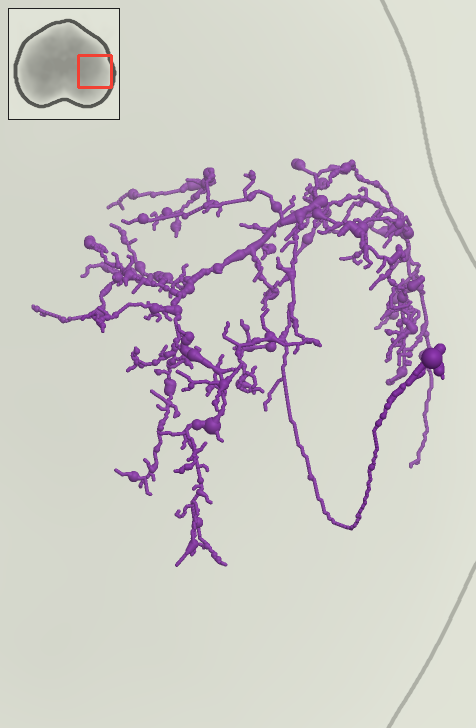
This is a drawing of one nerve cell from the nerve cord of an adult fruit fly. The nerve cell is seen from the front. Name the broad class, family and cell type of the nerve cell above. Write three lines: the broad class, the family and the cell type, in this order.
nerve-cord intrinsic neuron
hemilineage 08A
IN08A032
